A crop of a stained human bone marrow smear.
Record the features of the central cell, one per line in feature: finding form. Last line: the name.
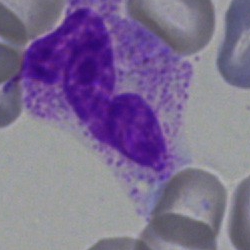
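Chromatin: dense, stains dark purple
Nucleus: runs diagonally, upper left to lower right
Cytoplasm: abundant, pale
Granules: do not hide the nucleus, which stays clearly visible
Name: band neutrophil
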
